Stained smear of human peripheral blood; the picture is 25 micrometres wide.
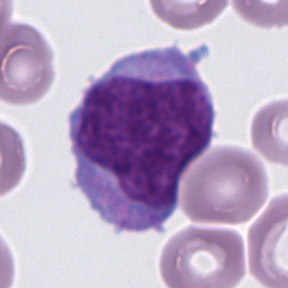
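Atypical promyelocyte in a stained smear of human peripheral blood. The cell measures about 17 by 12 micrometres, and the nucleus about 12 micrometres across. The outline is irregular rather than smoothly round, with small cytoplasmic tags projecting from the edge, most prominently at the top right. The pale blue cytoplasm is widest at the lower left and shows no vacuoles.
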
